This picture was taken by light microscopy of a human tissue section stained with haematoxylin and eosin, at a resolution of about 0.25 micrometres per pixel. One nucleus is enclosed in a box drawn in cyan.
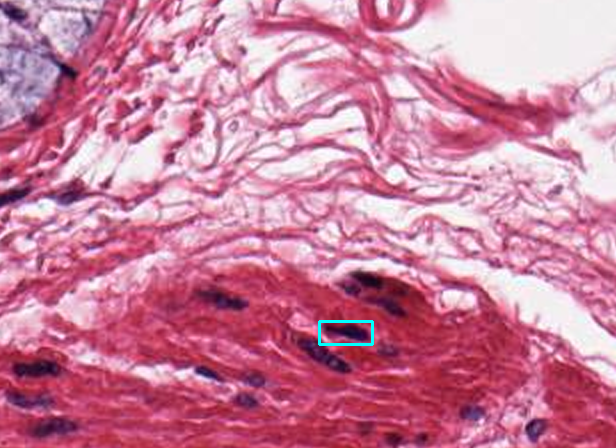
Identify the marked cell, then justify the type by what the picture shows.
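Smooth muscle cell. The long axis of the nucleus runs in the same direction as the surrounding streaks of pink cytoplasm. The cytoplasm is deep pink with fine lengthwise streaks, and no clear outline separates it from the neighbouring cells. The cell lies within a compact bundle of parallel, elongated cells that have similar dark elongated nuclei. Above the bundle are loosely arranged wavy pink fibres with pale spaces between them.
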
